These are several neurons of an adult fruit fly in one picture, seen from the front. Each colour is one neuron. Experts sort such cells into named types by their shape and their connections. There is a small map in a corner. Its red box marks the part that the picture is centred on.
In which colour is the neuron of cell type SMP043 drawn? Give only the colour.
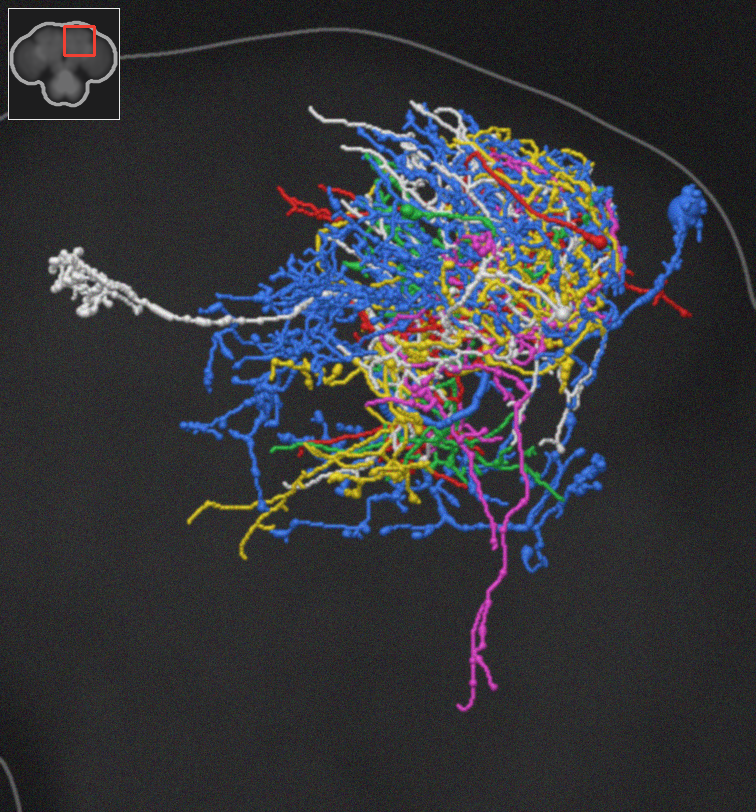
white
